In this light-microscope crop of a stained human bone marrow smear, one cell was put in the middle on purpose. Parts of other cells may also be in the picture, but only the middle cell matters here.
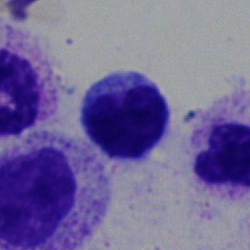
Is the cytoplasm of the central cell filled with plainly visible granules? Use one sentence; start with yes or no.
No, not a single granule can be seen in its cytoplasm.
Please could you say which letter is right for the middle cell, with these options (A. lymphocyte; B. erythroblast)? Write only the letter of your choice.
A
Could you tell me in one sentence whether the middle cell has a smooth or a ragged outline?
Smooth outline, no projections: that is the whole story of its edge.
